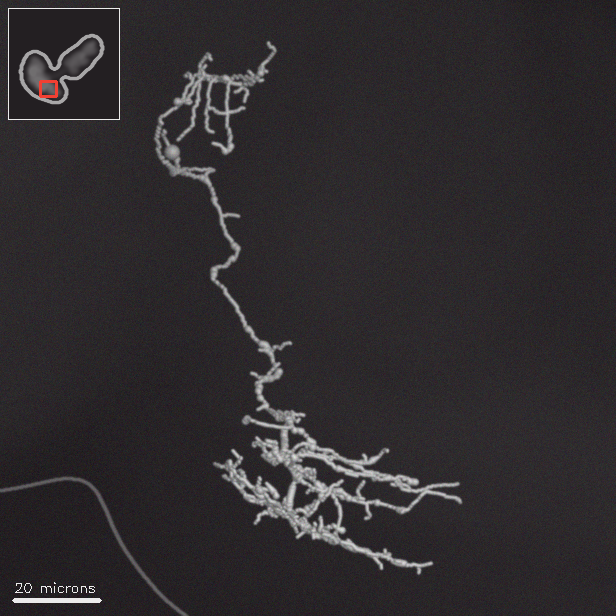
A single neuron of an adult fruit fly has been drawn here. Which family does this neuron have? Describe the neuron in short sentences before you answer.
The cell body is at the upper left of the picture. By the scale bar it is about 130 microns tall in this view. The picture shows dozens of branch ends. It is an optic-lobe intrinsic neuron. Its family is MeLo.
